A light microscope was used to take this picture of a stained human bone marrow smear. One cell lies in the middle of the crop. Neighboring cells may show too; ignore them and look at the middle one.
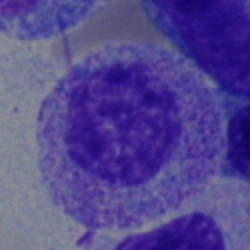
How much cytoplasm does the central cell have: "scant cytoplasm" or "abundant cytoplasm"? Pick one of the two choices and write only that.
Abundant cytoplasm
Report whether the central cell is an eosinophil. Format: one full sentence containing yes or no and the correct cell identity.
No, rather than an eosinophil, the central cell is a myelocyte.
